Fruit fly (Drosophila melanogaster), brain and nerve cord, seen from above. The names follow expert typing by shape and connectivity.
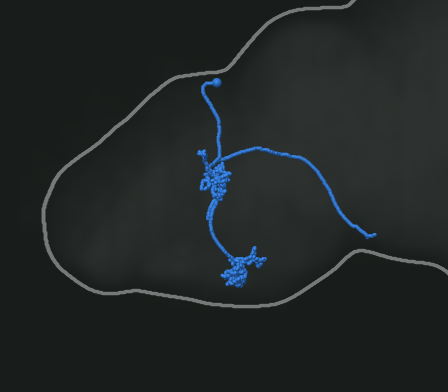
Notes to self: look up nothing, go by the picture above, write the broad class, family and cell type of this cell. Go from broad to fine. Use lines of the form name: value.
broad class: visual projection neuron
family: TmY
cell type: TmY14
